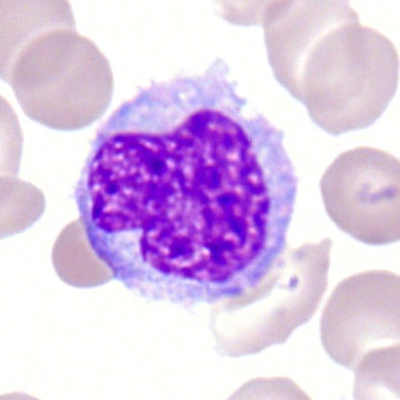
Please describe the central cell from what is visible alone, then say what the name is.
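Roughly round in shape, the cell has a finely ragged, frayed edge. The nucleus is large and irregular, with a notch in its upper edge. The cytoplasm is pale grey-blue and holds no coarse coloured granules. The cell is a monocyte.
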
